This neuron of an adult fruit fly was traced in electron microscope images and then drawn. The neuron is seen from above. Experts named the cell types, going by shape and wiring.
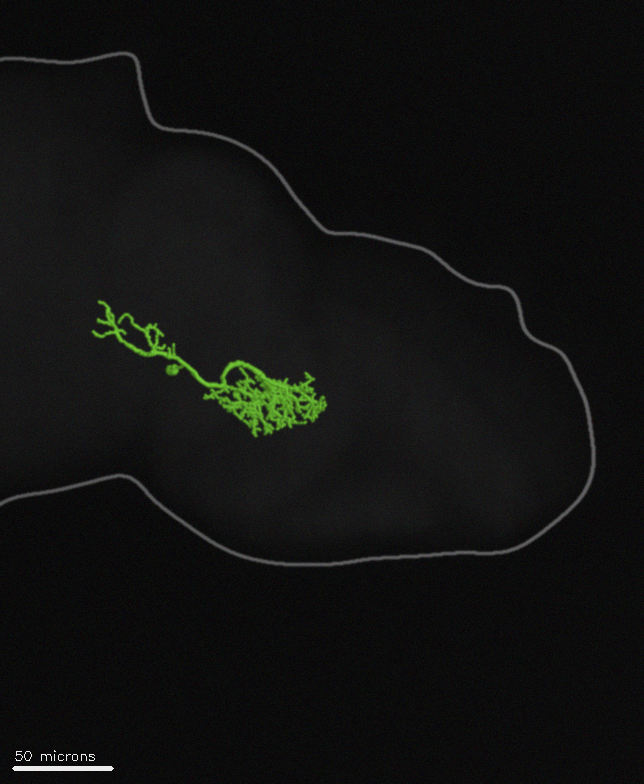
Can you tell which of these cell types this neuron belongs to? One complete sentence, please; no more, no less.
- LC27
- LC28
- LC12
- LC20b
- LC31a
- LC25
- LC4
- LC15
This neuron falls under the cell type LC4.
